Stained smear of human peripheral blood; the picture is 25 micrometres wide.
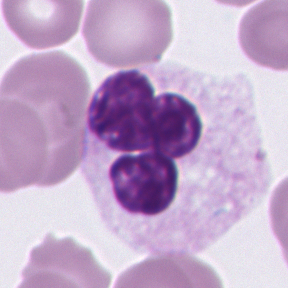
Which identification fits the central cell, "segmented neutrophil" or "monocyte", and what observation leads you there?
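I'd call this a segmented neutrophil. The nucleus is in lobes, even though they lie in a tight cluster, pressed against one another.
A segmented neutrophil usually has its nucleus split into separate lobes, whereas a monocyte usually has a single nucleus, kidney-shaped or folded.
The cytoplasm, abundant and pale pinkish-lilac, also counts against a monocyte.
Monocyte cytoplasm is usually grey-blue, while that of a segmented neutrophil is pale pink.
Fine, small lilac granules are scattered through it as well.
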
